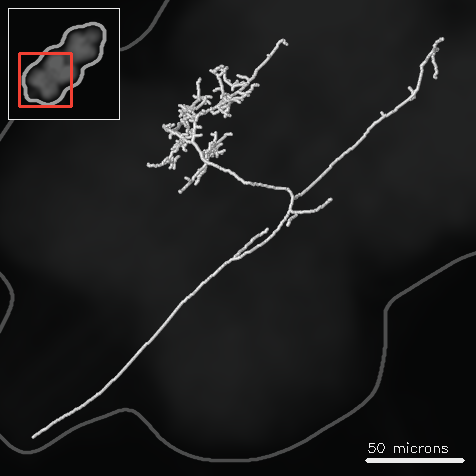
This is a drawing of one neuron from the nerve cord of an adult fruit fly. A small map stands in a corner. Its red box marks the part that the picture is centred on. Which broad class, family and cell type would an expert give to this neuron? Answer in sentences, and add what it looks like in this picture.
This is an ascending neuron. Its family is hemilineage 06A. The cell type is AN06A095. From left to right in the picture it spans about 200 microns. Dozens of branch ends can be seen.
